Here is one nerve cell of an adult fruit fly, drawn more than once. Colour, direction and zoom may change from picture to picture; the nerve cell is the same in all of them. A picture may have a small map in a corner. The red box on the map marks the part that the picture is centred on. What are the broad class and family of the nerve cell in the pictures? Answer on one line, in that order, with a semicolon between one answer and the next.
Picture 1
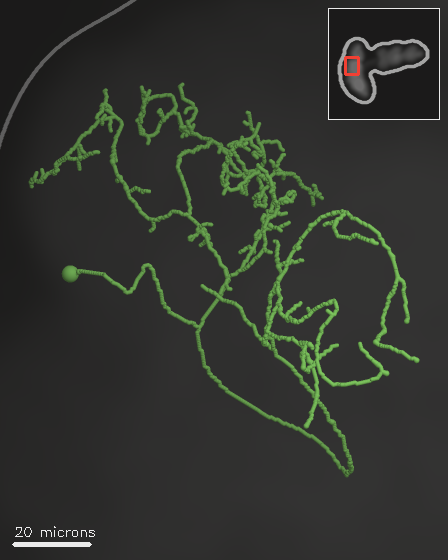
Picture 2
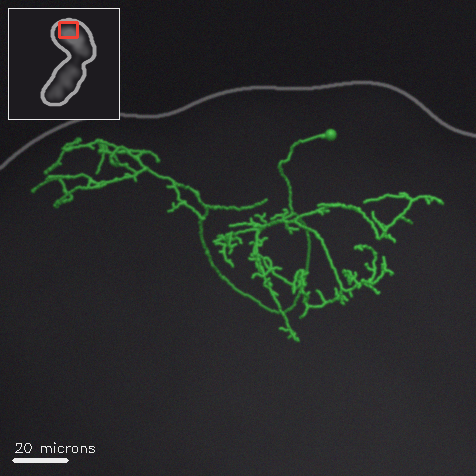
central-brain intrinsic neuron; hemilineage VLPl&d1_dorsal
